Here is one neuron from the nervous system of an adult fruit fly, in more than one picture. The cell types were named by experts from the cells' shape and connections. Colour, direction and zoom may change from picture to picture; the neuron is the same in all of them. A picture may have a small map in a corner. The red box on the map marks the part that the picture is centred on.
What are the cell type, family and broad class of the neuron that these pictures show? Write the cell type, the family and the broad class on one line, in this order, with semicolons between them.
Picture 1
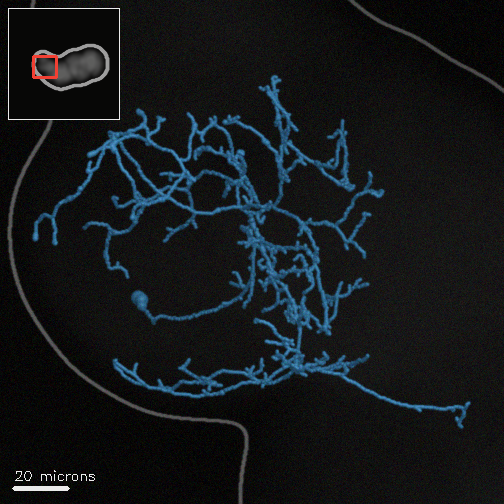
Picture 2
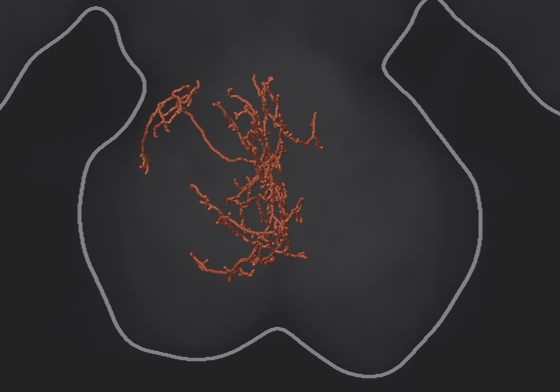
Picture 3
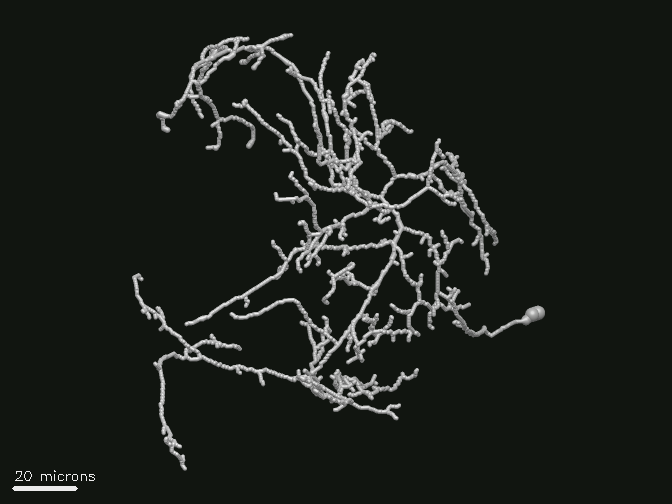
IN04B054_c; hemilineage 04B; nerve-cord intrinsic neuron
